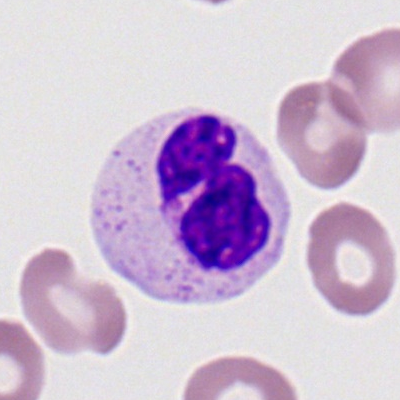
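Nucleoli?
None visible.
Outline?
Round, smooth.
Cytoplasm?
Plentiful, pale lilac, with fine purplish granules scattered sparsely.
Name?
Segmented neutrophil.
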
